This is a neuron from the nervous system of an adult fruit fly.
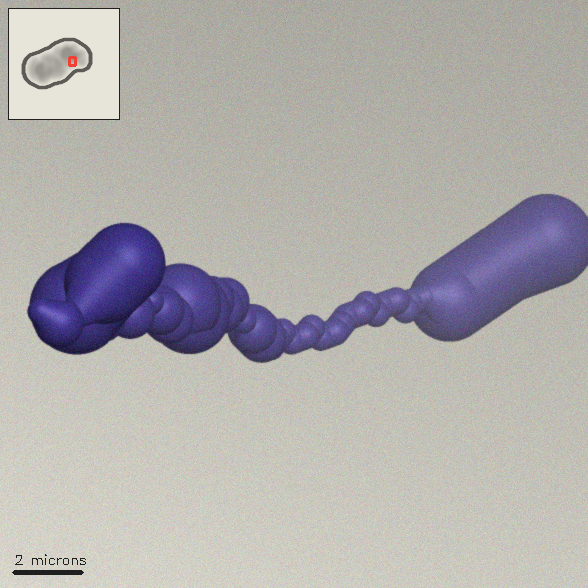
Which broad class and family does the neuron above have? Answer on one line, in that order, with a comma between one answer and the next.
photoreceptor or other optic-lobe sensory neuron, class visual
